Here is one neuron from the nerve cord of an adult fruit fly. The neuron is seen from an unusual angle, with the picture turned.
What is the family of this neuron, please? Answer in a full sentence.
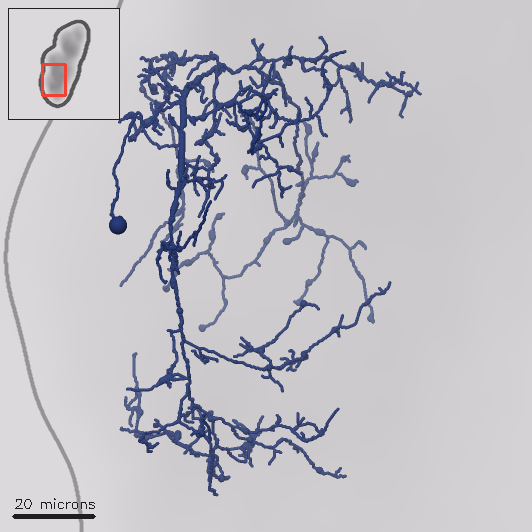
The family is hemilineage 04B.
